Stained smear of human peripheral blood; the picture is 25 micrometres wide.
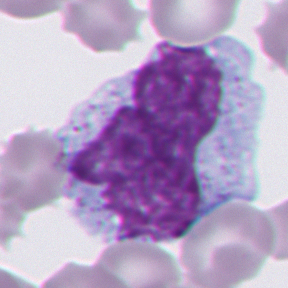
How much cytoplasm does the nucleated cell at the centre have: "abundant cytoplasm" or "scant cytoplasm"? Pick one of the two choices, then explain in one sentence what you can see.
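Abundant cytoplasm. The cytoplasm is plentiful and forms its widest band on the right side of the nucleus.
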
